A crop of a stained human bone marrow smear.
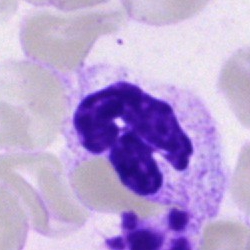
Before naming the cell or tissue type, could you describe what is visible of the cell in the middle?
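So the outline here is roughly oval, with a faint border that's poorly defined. Chromatin is dense, clumped and dark purple, and I can't see any nucleoli. There's plenty of pale lilac cytoplasm around it. It's a segmented neutrophil.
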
